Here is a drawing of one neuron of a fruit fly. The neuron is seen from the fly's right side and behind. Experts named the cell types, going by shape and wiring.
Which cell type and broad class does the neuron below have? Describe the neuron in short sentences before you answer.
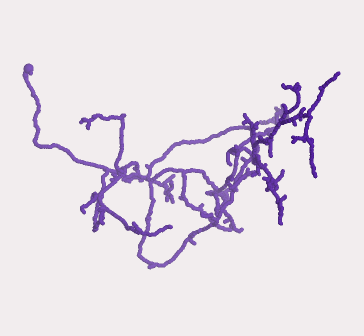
Its cell body lies at the upper left of the picture. The picture shows dozens of branch ends. Its cell type is PVLP209m. Its broad class is central-brain intrinsic neuron.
